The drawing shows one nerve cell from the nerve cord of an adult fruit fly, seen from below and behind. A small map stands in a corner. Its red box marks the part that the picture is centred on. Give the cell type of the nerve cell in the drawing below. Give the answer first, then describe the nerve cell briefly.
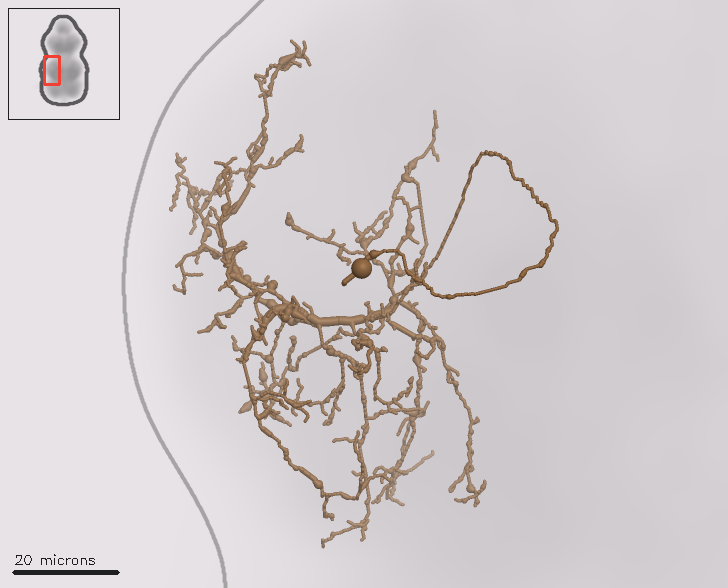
Its cell type is IN20A.22A033. It is a nerve-cord intrinsic neuron. By the scale bar it is about 100 microns tall in this view. As drawn here it is taller than it is wide.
